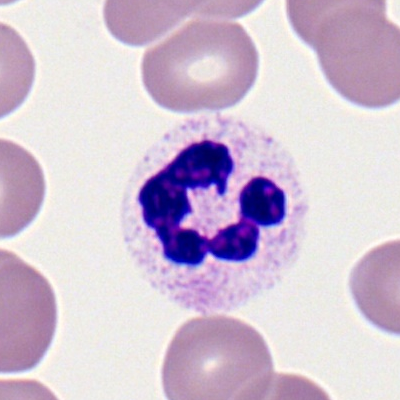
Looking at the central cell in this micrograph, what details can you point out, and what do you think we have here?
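First, the outline is round and smooth. Second, the nucleus is divided into several separate lobes. Third, those lobes are arranged in a curved ring around a central patch of cytoplasm. Fourth, the chromatin is dense, dark purple and clumped. Last, the name: segmented neutrophil.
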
